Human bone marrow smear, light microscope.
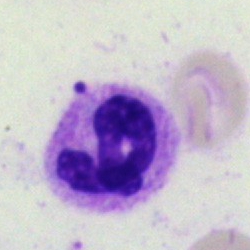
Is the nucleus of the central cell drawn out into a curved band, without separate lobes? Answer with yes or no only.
Yes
